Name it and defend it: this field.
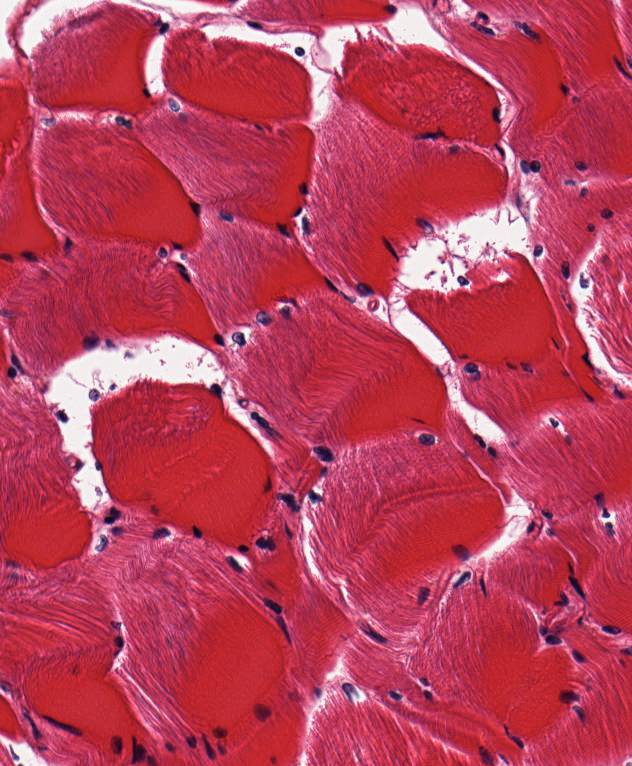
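The principal tissue is skeletal muscle. Small, dark, densely stained nuclei, mostly flattened or oval, lie at the edges of the fibres rather than centrally.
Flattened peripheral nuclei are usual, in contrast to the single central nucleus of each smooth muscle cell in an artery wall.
A thin layer of endomysial connective tissue separates adjacent fibres.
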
